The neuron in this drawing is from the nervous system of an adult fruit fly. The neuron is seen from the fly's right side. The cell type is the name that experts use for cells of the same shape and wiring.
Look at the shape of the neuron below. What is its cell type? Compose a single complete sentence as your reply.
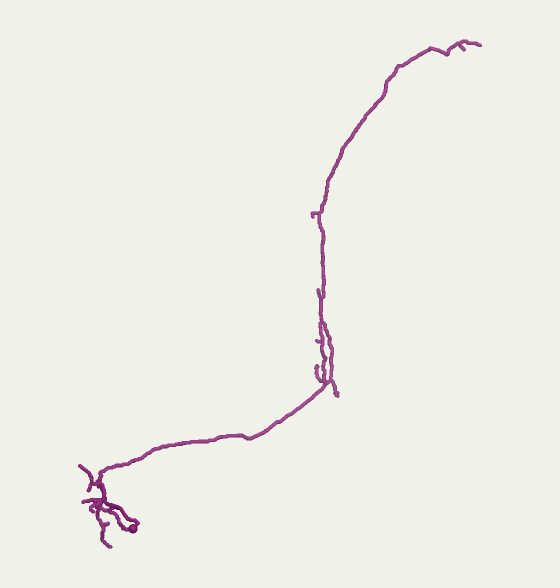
Belonging to the cell type MeTu4f is this neuron.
